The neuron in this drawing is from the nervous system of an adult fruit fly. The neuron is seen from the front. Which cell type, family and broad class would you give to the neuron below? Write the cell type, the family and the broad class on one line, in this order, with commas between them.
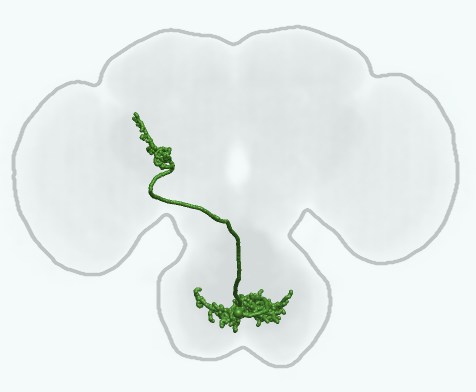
AN08B034, hemilineage 08B, ascending neuron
